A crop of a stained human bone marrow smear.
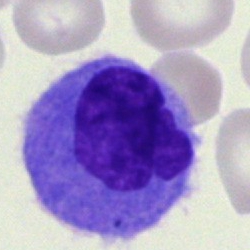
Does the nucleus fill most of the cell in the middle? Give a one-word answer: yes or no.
No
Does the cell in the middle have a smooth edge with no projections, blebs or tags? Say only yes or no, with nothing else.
No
